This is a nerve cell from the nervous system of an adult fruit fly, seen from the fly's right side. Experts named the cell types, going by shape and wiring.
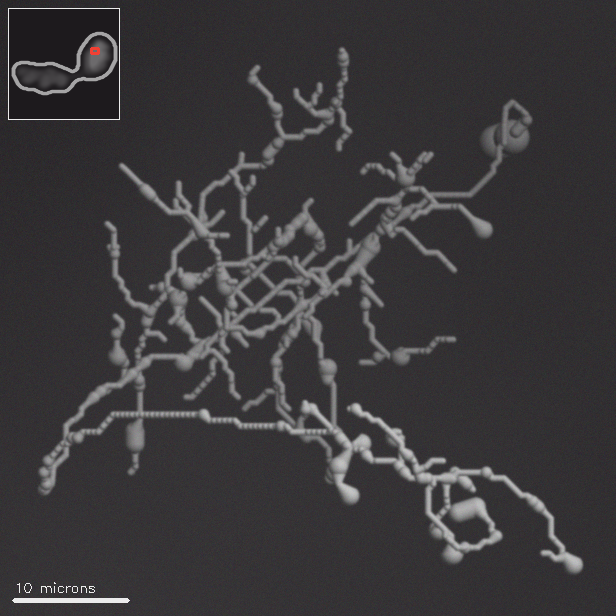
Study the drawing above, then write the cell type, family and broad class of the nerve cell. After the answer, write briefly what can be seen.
The cell type is Tm36. The family is Tm. This is an optic-lobe intrinsic neuron. Its cell body lies at the upper right of the picture. By the scale bar it is about 45 microns wide in this view. The picture shows dozens of branch ends.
